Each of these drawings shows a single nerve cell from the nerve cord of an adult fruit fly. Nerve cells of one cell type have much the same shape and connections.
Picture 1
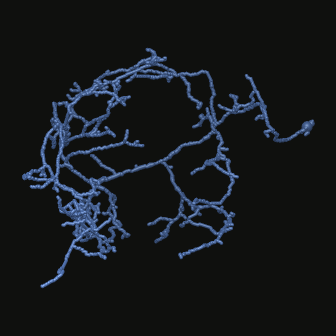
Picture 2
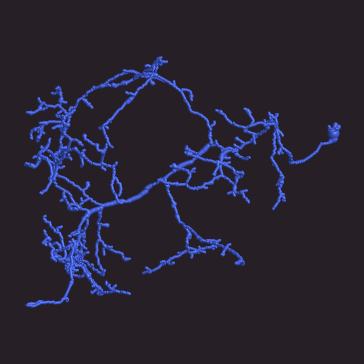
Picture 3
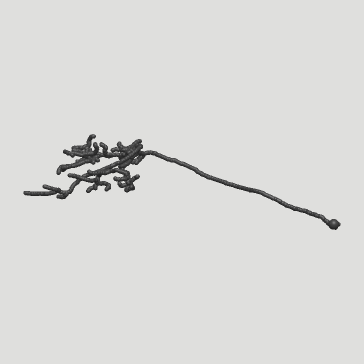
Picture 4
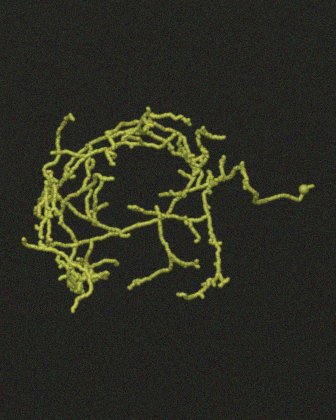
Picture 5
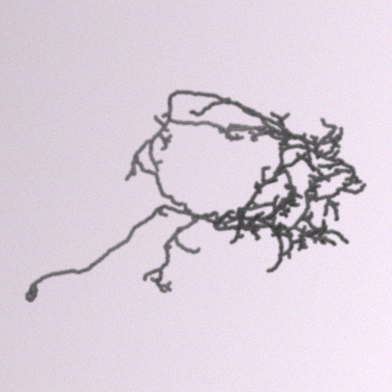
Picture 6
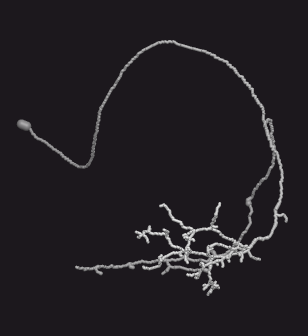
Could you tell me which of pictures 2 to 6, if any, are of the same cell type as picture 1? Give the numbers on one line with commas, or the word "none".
2, 4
